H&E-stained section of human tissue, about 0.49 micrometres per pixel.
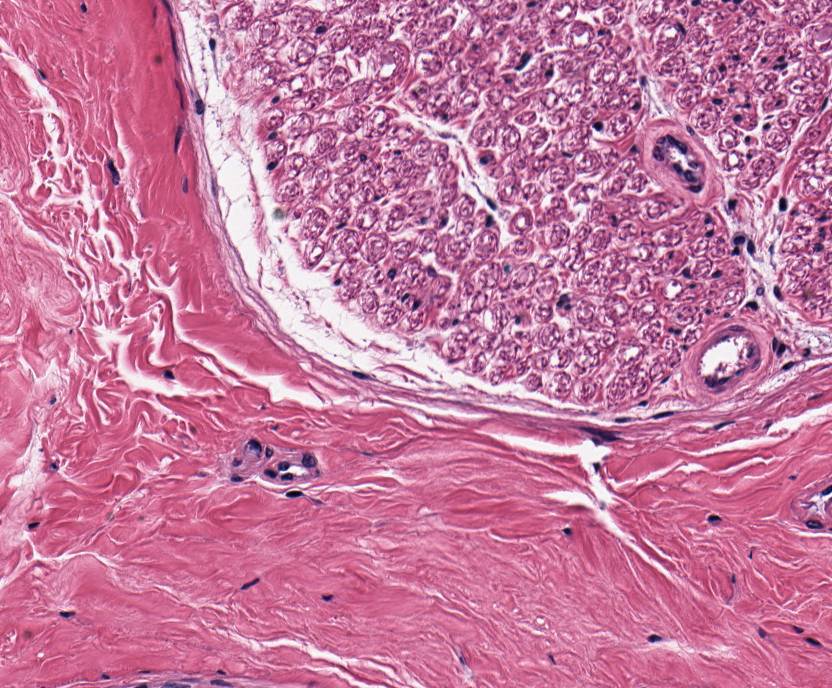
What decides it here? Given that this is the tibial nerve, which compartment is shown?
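Epineurium is the tissue shown. First, the left and lower parts are filled by dense, deeply pink collagen with only sparse spindle-shaped nuclei.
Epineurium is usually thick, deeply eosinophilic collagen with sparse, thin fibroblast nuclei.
Second, a large cross-cut bundle of nerve fibres in the upper right holds many small profiles, each a pale ring round a pink core.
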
